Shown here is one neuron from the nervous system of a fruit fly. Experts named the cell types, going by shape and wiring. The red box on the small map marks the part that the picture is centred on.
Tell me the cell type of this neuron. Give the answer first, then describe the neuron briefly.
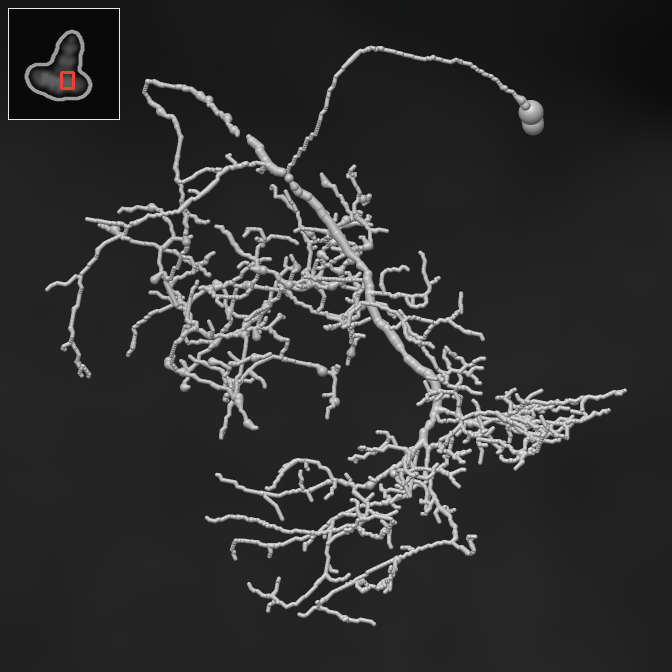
The cell type is CB3464. This is a central-brain intrinsic neuron. Its cell body lies at the upper right of the picture. More than a hundred branch ends can be seen.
